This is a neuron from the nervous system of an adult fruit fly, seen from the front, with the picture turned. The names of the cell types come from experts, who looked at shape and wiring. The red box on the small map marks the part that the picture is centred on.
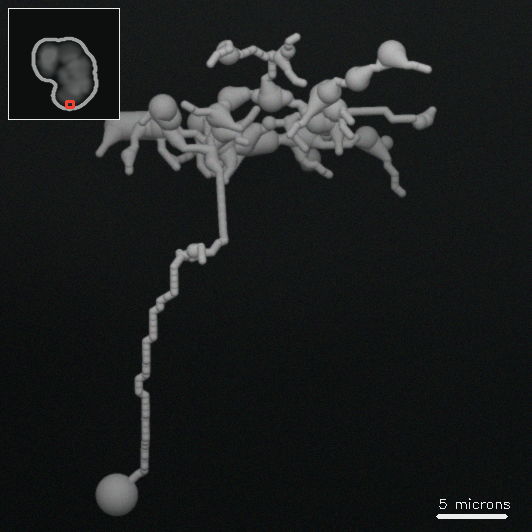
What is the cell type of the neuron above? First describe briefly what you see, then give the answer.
The cell body can be seen at the lower left of the picture. By the scale bar it is about 35 microns tall in this view. This is an optic-lobe intrinsic neuron. It is of cell type Dm15.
